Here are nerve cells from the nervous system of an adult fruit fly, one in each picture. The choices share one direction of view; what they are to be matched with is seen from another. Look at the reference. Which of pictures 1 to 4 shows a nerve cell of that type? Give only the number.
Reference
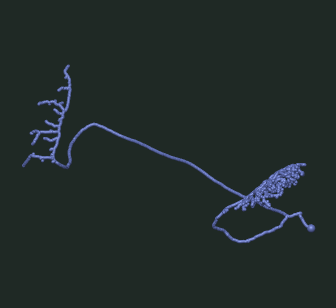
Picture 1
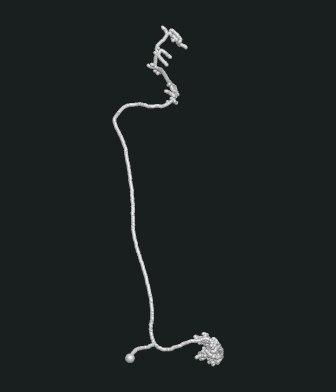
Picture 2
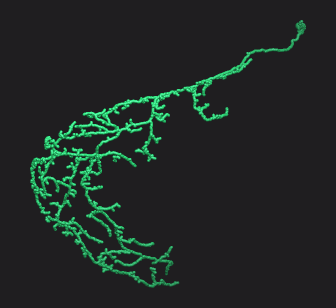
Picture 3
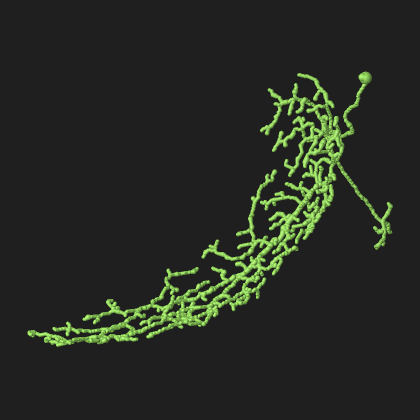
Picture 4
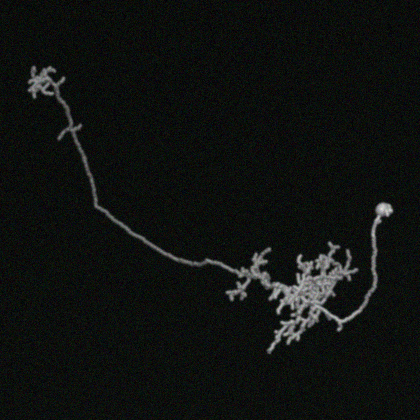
1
